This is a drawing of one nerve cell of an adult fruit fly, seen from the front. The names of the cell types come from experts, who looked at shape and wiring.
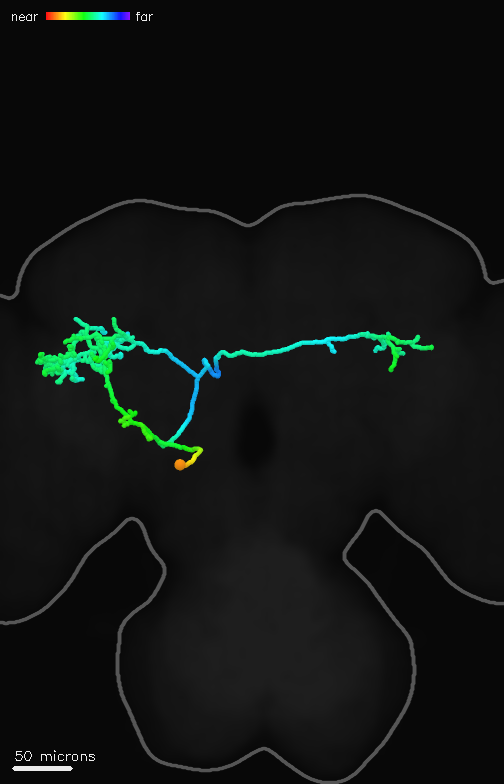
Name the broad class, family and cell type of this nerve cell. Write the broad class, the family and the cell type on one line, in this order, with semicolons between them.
central-brain intrinsic neuron; hemilineage LALv1_ventral; CB2674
